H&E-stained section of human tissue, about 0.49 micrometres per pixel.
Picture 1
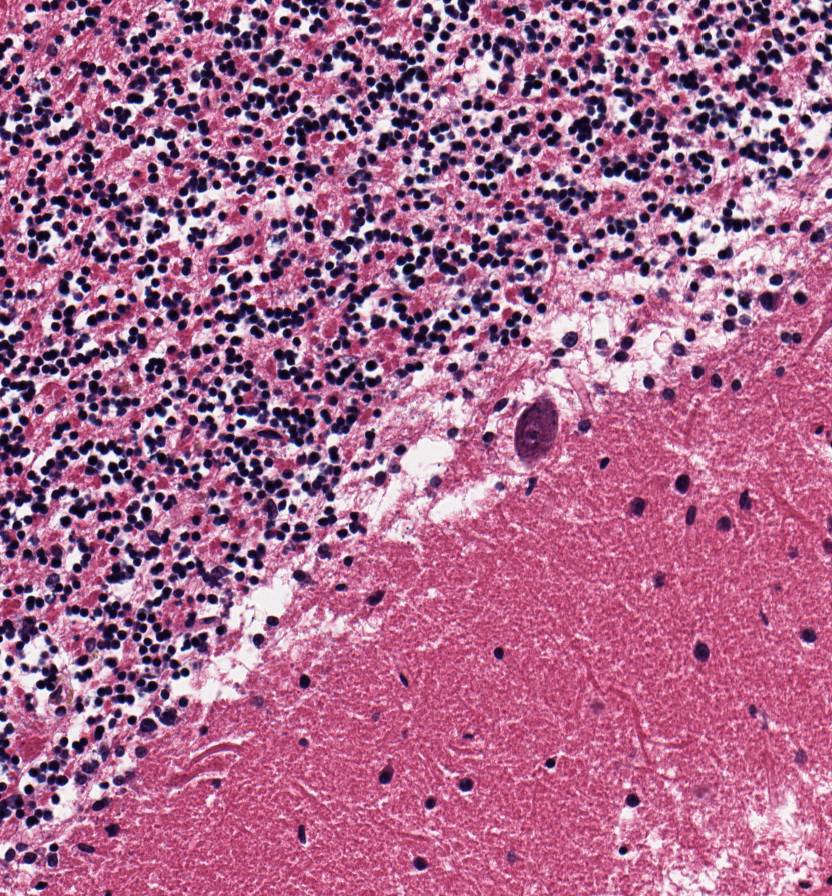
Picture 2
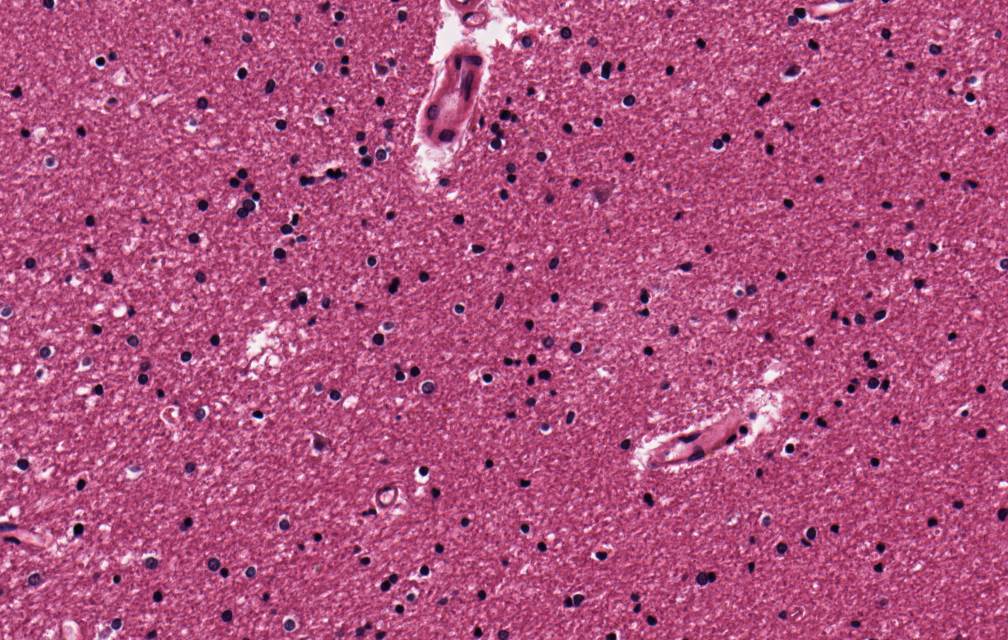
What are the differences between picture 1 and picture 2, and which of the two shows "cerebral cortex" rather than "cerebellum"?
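Cerebellum's the first, cerebral cortex the second. In the first, a layer crowded with small round dark nuclei and scant cytoplasm fills the upper left, with little pink nucleus-free patches in it, and meets a pale, sparsely nucleated pink layer at the lower right along a diagonal. On that boundary near the centre sits one large neuron, a Purkinje cell, with abundant purplish cytoplasm. The second is just a uniform, finely fibrillary pink background, no layers or organised units, with small round dark nuclei scattered fairly evenly.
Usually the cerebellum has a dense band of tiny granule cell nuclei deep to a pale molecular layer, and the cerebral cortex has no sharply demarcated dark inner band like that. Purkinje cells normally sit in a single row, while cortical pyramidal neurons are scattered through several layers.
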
